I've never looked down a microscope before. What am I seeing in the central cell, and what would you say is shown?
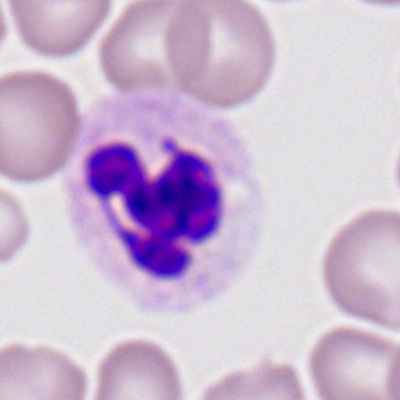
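A roughly round, smooth outline encloses this cell. Its nucleus is divided into several separate lobes, more than two in number. The chromatin is dark purple and densely clumped. The cell is a segmented neutrophil.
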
